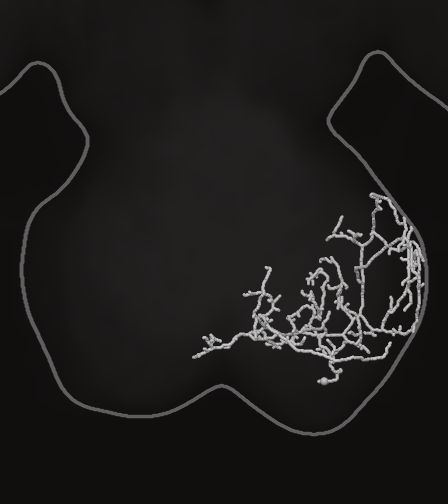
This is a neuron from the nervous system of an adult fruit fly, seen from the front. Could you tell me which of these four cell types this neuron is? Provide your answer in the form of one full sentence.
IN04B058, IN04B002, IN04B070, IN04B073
It is IN04B073 that names the cell type of this neuron.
